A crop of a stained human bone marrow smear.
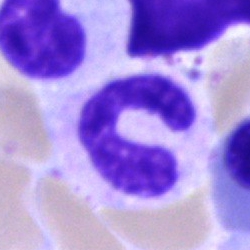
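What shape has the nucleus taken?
Just one unsegmented curved band, like a letter C opening to the right.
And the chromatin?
Dense and dark purple, with coarse clumps.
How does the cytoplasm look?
There's plenty of it, pale pinkish-lilac, with fine, sparse pinkish-violet granules.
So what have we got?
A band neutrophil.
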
